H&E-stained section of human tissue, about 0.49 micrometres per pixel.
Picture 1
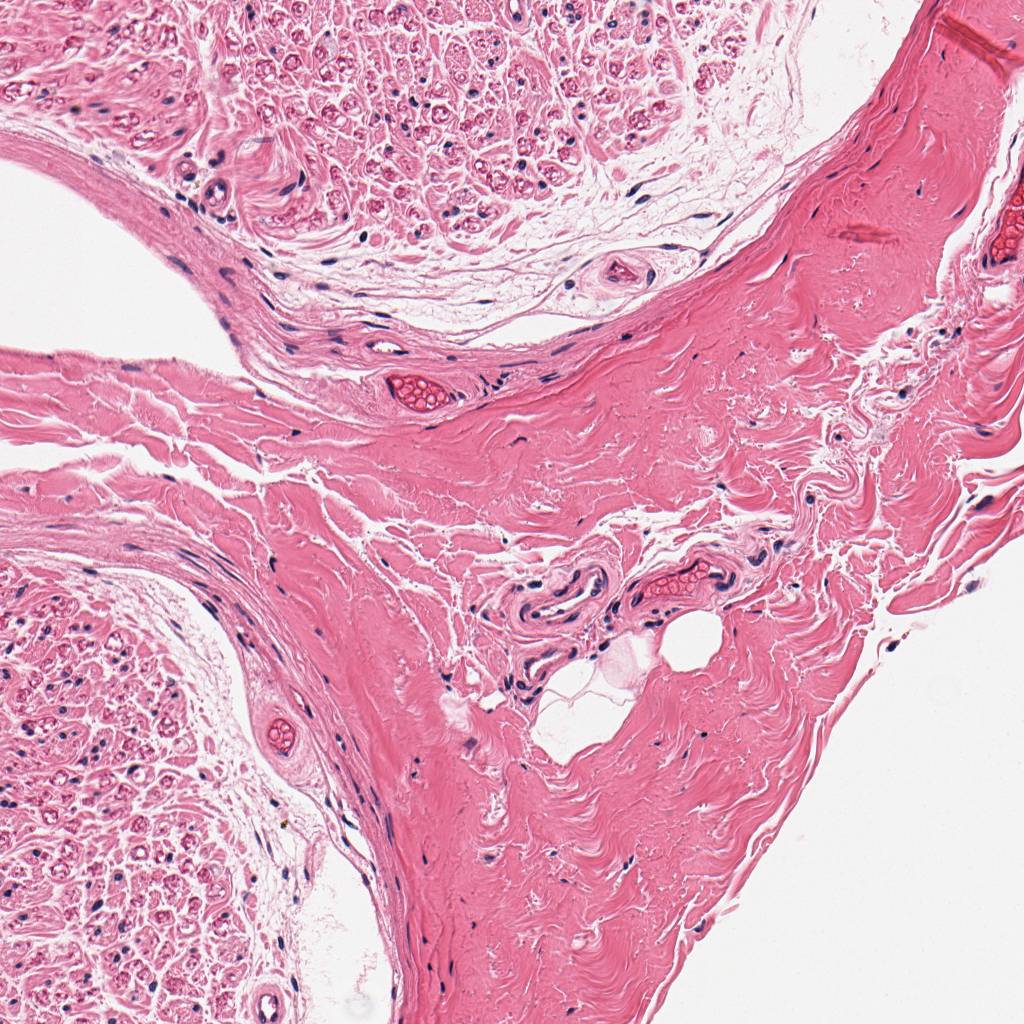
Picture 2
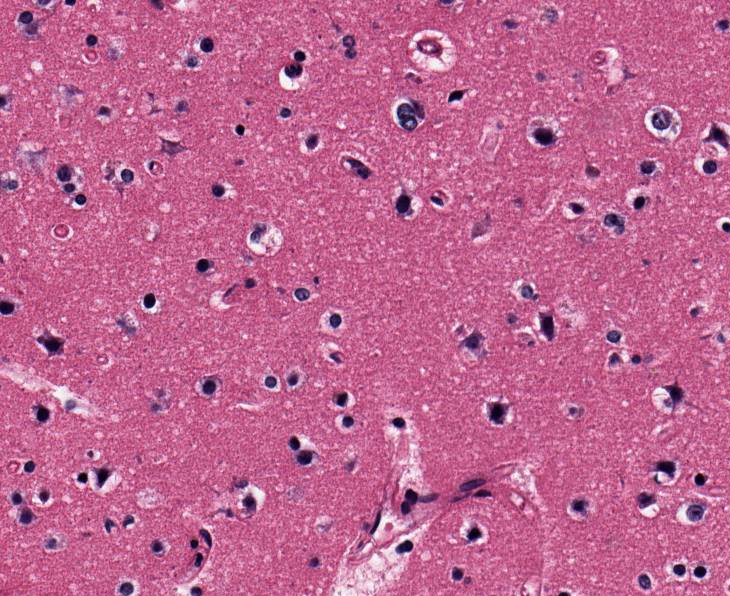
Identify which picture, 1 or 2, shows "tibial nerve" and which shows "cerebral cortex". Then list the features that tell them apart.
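Shown here are the tibial nerve (picture 1) and the cerebral cortex (picture 2). In picture 1, two rounded nerve-fibre bundles lie at the top and lower left, divided by a broad diagonal band of dense, wavy, strongly eosinophilic collagen with sparse spindle nuclei. Their fibres are cut across as small round pink profiles with pale rims, and thin layers of flattened cells with elongated dark nuclei edge each bundle. Picture 2 is mostly finely granular pink matrix, its cells scattered singly and fairly evenly, in no organised units or dense clusters. A few larger cells are angular, their purplish cytoplasm drawn into points, and a thin-walled vessel runs obliquely up through the lower centre.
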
